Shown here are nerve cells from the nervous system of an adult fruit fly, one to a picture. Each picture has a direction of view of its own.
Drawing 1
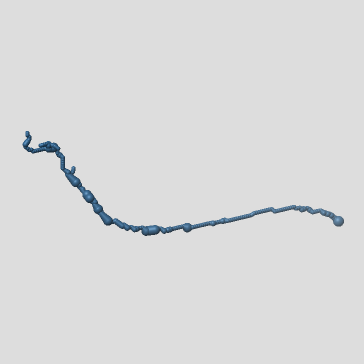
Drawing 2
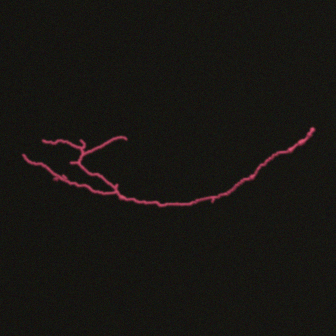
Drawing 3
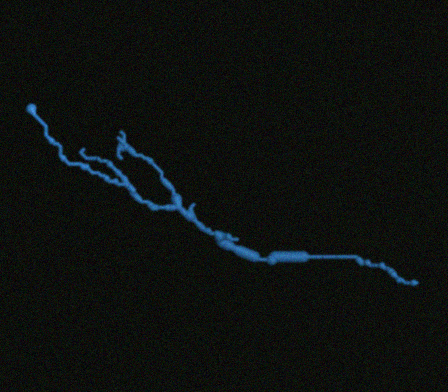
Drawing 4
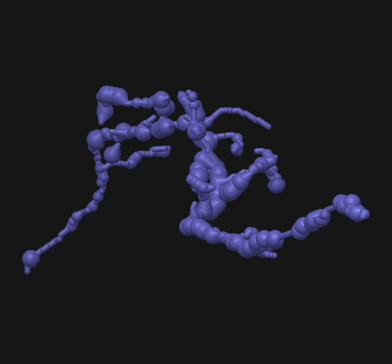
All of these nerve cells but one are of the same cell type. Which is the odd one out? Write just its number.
4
